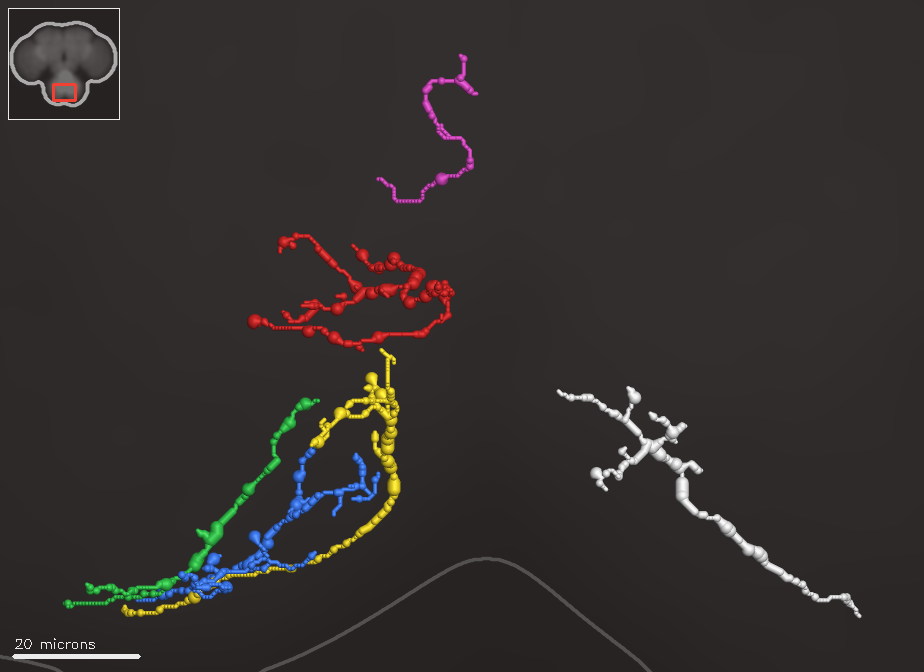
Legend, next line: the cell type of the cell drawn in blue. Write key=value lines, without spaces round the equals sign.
cell_type=SNta38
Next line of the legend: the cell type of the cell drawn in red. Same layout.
cell_type=SNxx33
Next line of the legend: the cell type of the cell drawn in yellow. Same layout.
cell_type=SNta30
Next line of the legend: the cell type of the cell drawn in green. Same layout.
cell_type=SNta27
